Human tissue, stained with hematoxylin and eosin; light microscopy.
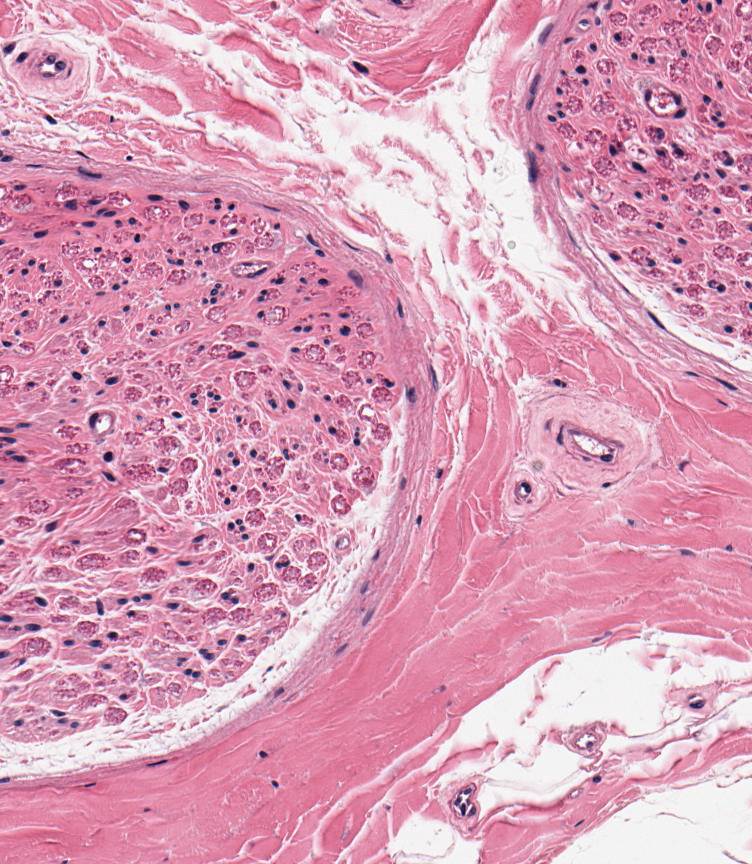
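Tibial nerve: rounded fascicles in cross-section, a large one filling the left half, part of another upper right. Thin layers of flattened cells with elongated nuclei bound each; small dark oval nuclei scatter evenly among the fibres. Between fascicles, dense pink collagen, few elongated nuclei.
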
